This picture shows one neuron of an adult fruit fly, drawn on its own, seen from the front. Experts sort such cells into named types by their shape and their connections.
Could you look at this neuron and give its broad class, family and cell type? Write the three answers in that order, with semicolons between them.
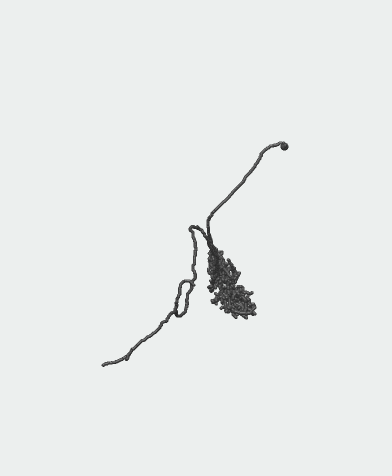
nerve-cord intrinsic neuron; hemilineage 23B; IN23B025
